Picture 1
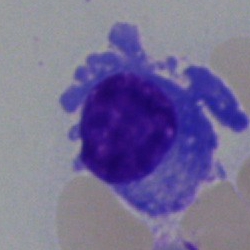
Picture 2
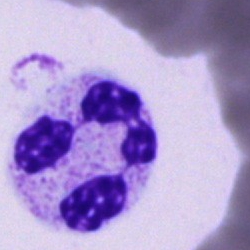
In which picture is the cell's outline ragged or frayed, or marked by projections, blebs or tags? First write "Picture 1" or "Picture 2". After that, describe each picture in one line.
Picture 1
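Picture 1: Several blunt, finger-like blue projections extend from the upper edge of the cell.
Picture 2: The cell has a roughly round outline with a smooth edge.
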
